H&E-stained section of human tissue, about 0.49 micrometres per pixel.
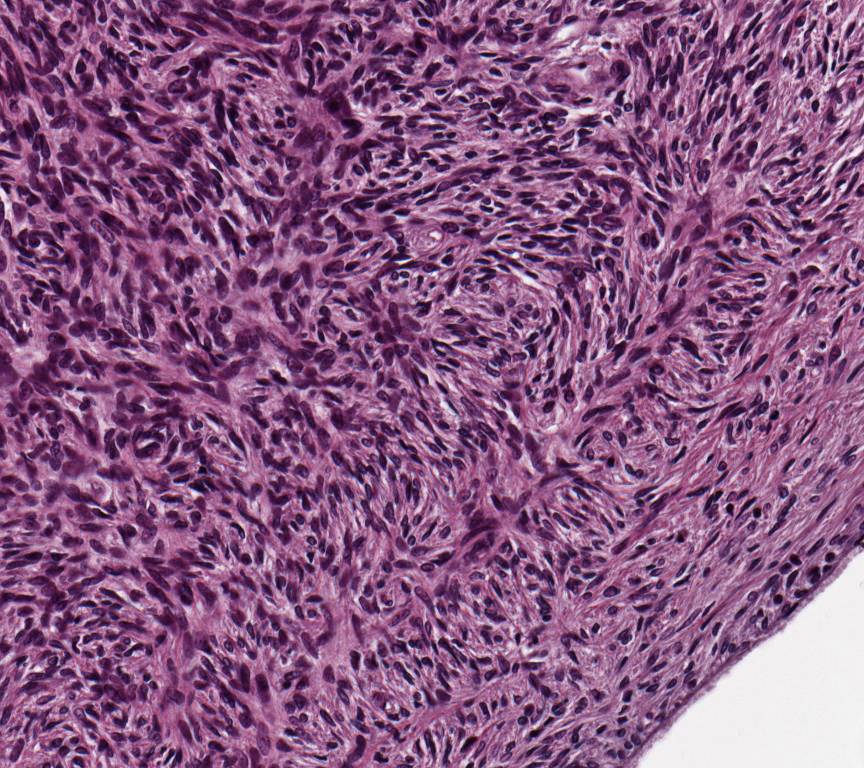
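Ovary. Spindle cells in short interlacing fascicles and swirls fill the whole field. The tissue is densely cellular, its nuclei crowded closely together throughout; they are elongated to oval and darkly stained. Cytoplasm is scant and pale pink, with indistinct cell borders.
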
